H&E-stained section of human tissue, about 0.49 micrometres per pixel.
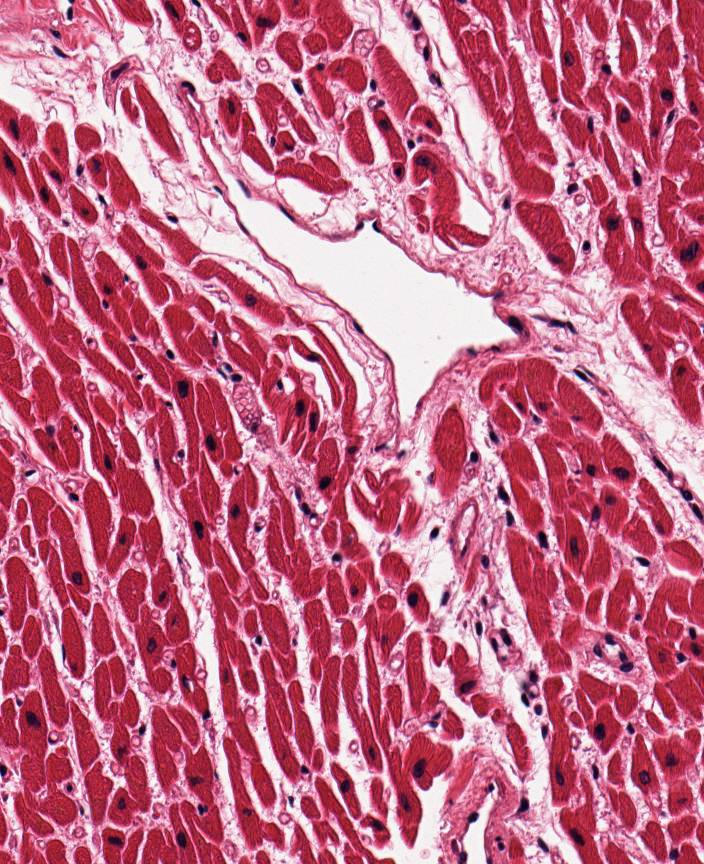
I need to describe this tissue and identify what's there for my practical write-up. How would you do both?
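See how some of these muscle fibres branch and join their neighbours. Their cytoplasm stains a deep red. Between the fibres run thin strands of pale pink connective tissue holding small dark nuclei. There are no fat cells in the field. This is the left ventricle of the heart.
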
